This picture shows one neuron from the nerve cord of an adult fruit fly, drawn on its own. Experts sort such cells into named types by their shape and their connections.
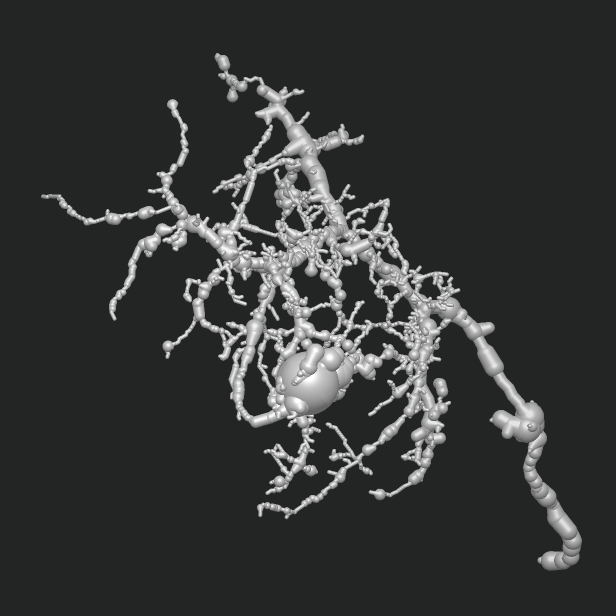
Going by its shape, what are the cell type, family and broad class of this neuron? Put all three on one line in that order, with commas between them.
Tr extensor MN, hemilineage 19A, motor neuron of the nerve cord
